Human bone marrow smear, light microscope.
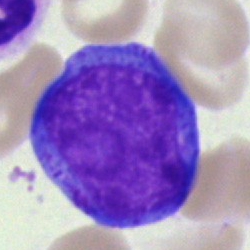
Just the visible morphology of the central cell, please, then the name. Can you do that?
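The central cell has a roughly round outline broken by a few short flattened edges, and its surface carries no projections. Its cytoplasm is deep blue and forms only a thin rim around the nucleus. This cell is a proerythroblast.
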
